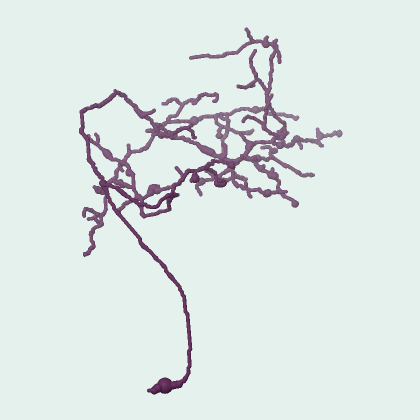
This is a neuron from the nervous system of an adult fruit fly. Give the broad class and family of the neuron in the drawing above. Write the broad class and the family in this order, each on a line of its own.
central-brain intrinsic neuron
hemilineage DM5_ventral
